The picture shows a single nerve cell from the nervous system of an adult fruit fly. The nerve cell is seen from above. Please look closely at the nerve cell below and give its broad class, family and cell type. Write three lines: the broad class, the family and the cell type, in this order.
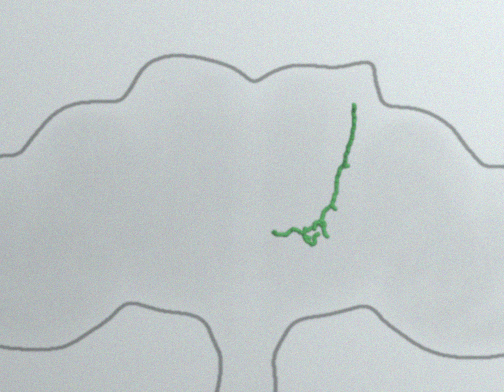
sensory neuron entering the brain
class mechanosensory
JO-ED2_a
